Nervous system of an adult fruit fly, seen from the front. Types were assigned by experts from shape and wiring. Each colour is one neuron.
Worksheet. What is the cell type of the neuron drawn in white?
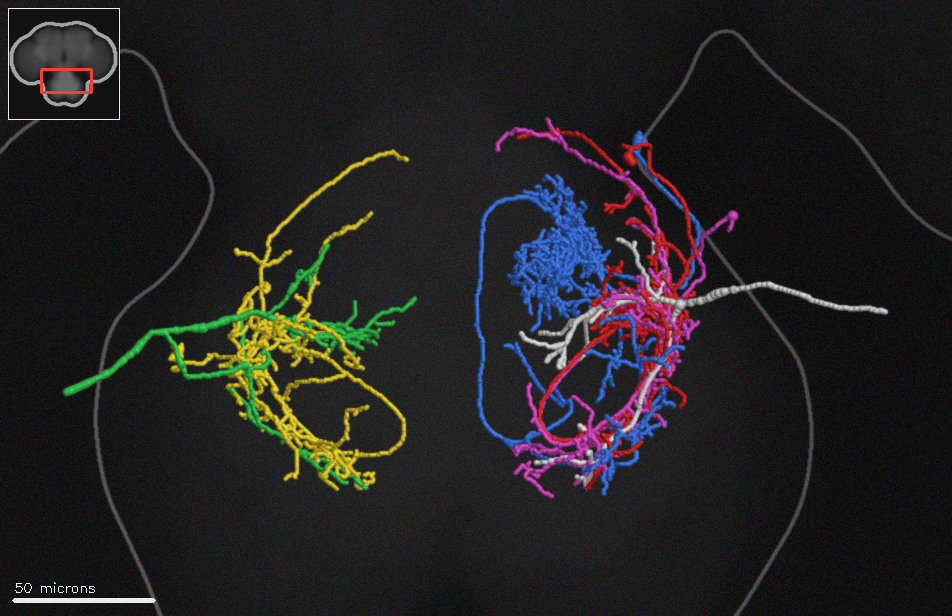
SNpp10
